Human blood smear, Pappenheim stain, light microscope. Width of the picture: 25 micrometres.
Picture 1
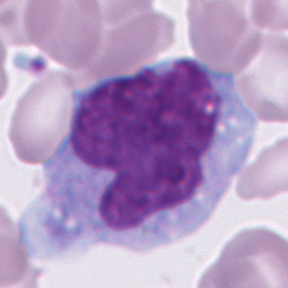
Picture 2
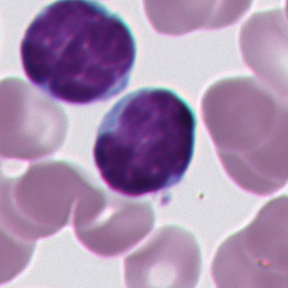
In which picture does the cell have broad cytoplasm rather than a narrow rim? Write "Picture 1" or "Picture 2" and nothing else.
Picture 1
